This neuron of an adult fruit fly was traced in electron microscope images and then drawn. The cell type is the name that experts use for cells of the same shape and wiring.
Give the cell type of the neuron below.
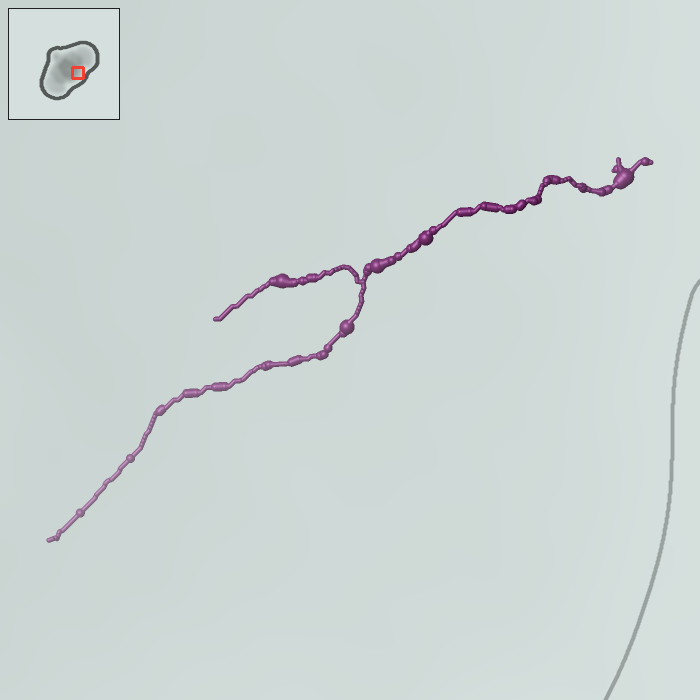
LgLG7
